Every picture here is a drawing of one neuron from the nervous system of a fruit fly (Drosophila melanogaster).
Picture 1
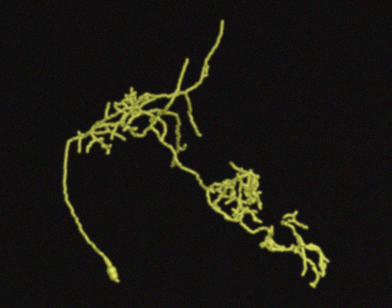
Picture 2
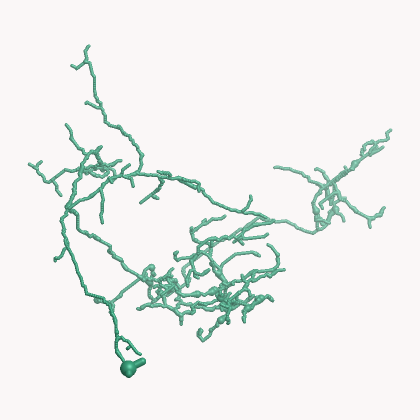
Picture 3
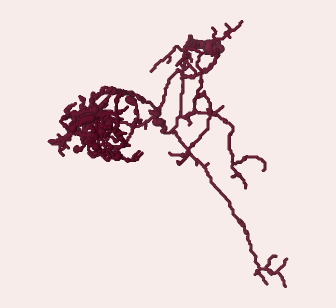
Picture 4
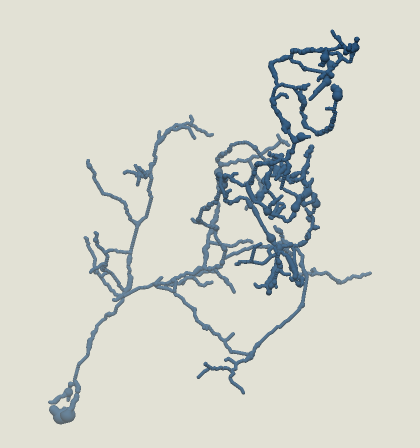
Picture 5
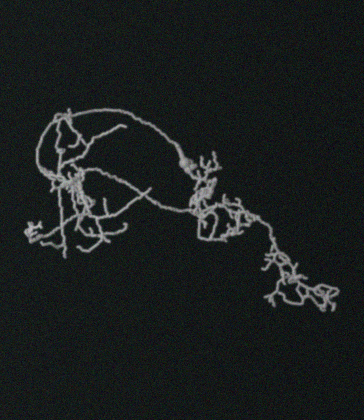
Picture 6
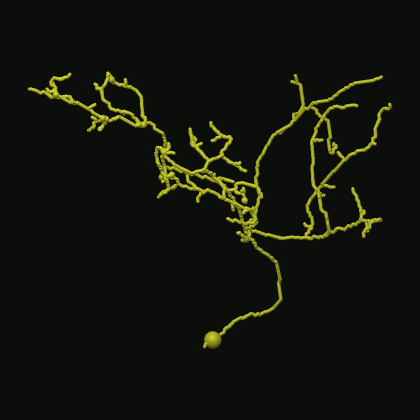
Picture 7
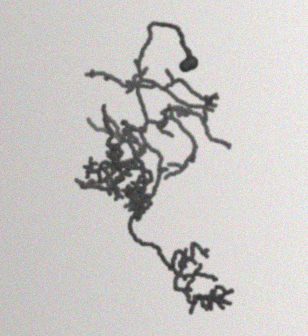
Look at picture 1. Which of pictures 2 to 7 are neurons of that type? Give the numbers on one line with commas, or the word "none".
3, 4, 5, 6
